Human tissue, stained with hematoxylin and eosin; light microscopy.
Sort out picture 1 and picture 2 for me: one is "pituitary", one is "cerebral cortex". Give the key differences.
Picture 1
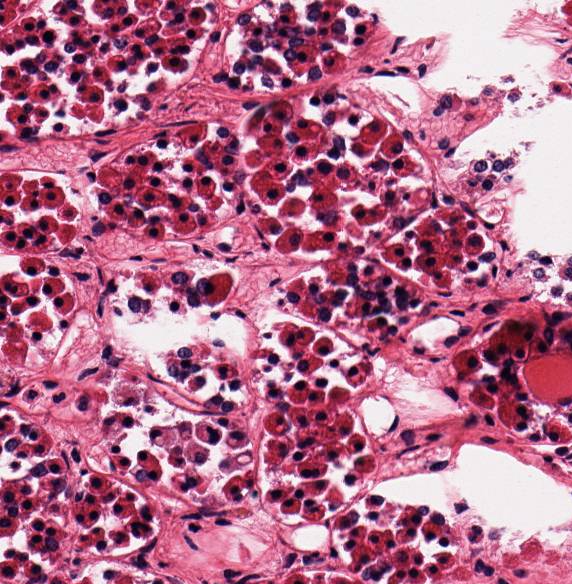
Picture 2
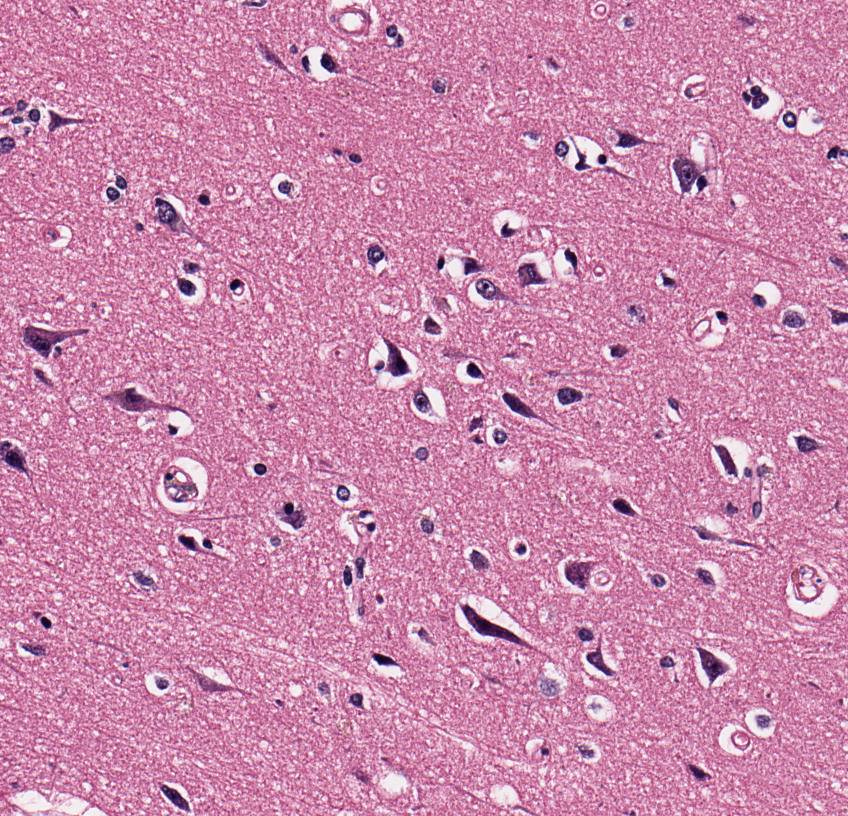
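Picture 1 shows pituitary, and picture 2 shows cerebral cortex. In the pituitary the cells are grouped throughout the field in rounded nests divided by thin pink fibrous septa, whereas in the cerebral cortex cells lie singly, scattered through a pink, finely granular neuropil. Many pituitary nest cells have abundant deep red granular cytoplasm and a single round, dark-staining nucleus, with pale, nearly clear cells scattered among them rather than forming most of the nests. The cerebral cortex instead holds triangular neuronal cell bodies with one tapering process, for example at the left edge and in the lower centre, and small round dark nuclei with little or no visible cytoplasm lying between them. Faint thin fibre streaks cross its neuropil from upper left toward lower right.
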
